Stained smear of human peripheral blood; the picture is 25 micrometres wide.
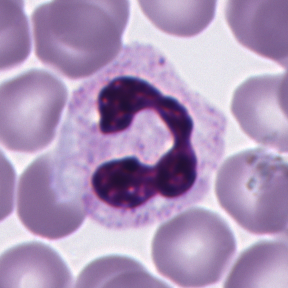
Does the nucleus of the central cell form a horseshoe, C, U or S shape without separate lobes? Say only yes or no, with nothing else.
Yes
